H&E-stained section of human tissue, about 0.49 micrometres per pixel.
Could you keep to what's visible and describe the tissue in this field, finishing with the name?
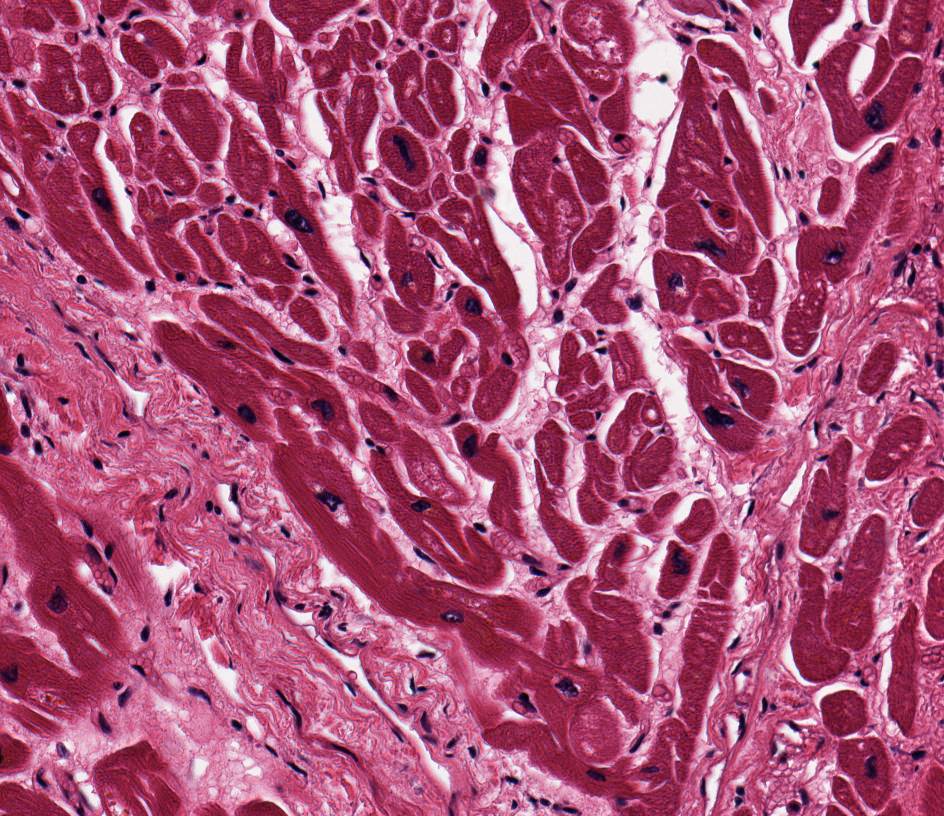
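Deeply eosinophilic muscle fibres; several branch into two limbs. Lengthwise fibres in centre run diagonally, upper left toward lower right. Upper half: some cross-cut fibres show a pale, cleared zone mid-cytoplasm. Lower left: wavy pink collagen fibres with scattered spindle-shaped nuclei between muscle fibres. Tissue: left ventricle of the heart.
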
